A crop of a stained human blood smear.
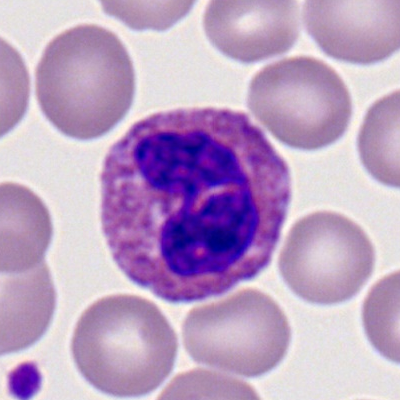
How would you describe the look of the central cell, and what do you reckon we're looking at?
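A roughly round outline encloses a nucleus of dark purple, dense chromatin in which no nucleoli are visible. More cytoplasm lies to the left of the nucleus than to the right. The cell is an eosinophil.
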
